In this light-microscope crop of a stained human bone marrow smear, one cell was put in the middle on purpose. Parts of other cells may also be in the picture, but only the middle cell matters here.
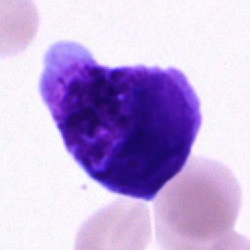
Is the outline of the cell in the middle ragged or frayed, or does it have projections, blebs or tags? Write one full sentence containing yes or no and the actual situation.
Yes, the edge of this cell is rough, not smooth.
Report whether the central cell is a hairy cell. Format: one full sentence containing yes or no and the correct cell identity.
No, the centre cell is not a hairy cell but a blast.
